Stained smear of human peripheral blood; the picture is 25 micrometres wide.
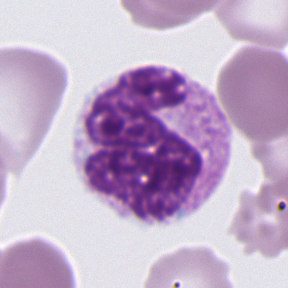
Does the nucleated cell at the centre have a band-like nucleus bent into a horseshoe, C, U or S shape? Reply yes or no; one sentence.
Yes, in this cell the nucleus is a bent band with no separate lobes.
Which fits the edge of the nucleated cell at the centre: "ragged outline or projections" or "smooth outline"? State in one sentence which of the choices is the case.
The border of this cell is smooth and even.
